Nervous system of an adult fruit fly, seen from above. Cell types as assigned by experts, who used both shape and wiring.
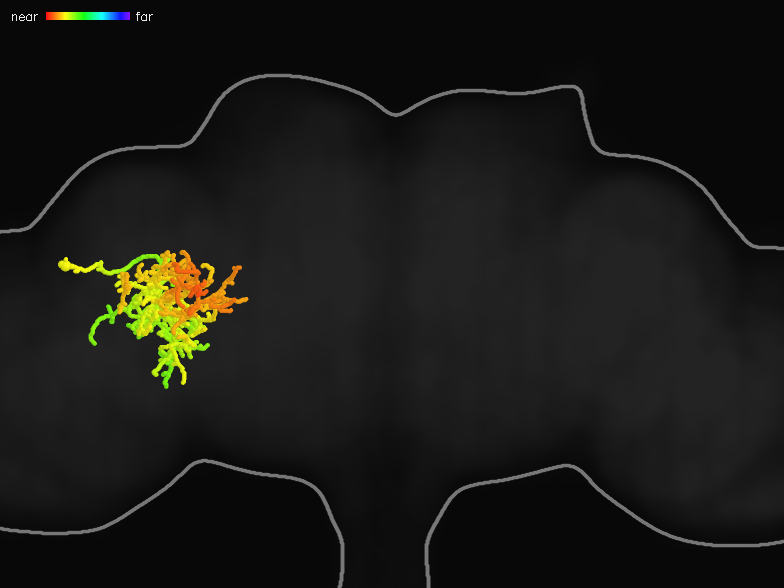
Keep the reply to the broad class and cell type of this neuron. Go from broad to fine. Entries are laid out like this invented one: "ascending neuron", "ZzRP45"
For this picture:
"central-brain intrinsic neuron", "SLP034"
